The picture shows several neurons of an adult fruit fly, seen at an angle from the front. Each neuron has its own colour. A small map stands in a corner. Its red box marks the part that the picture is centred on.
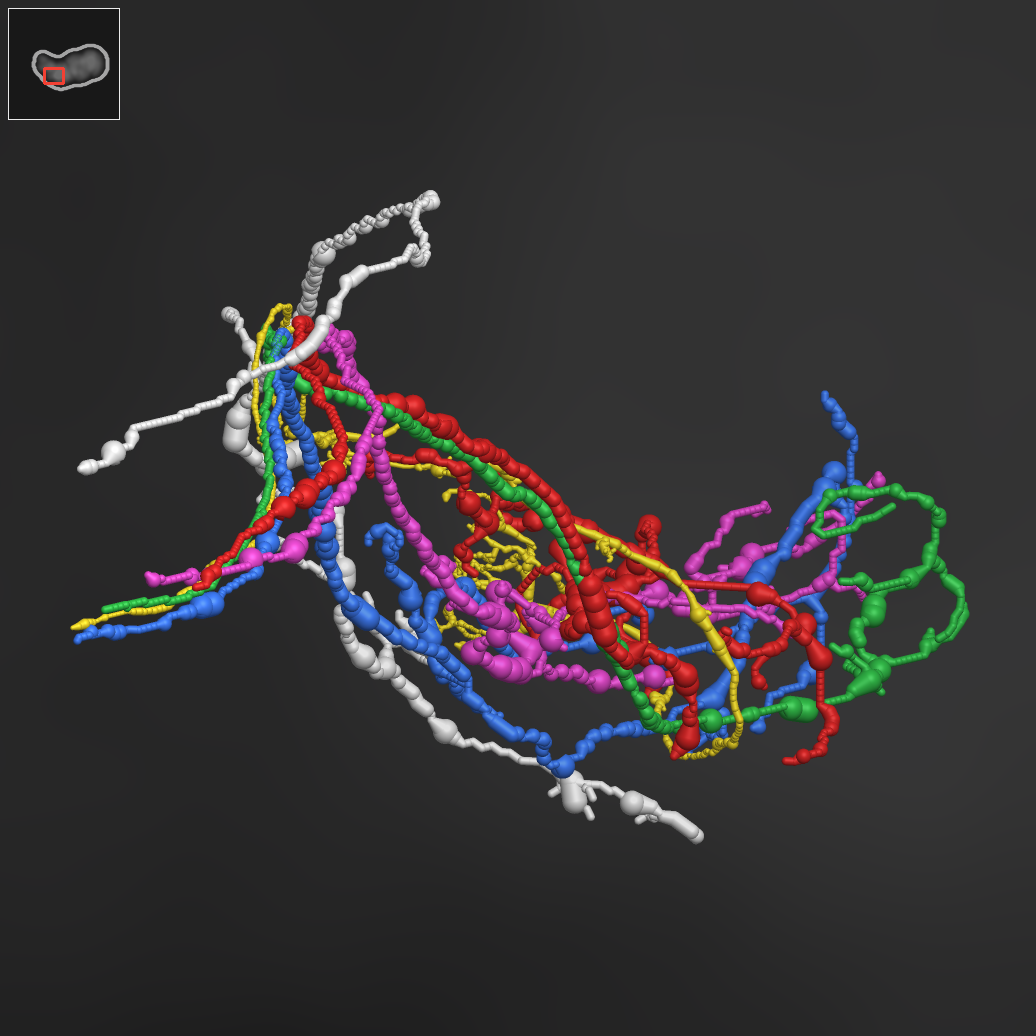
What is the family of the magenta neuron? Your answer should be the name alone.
class gustatory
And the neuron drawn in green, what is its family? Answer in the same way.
class gustatory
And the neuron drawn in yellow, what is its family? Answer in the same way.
class mechanosensory tactile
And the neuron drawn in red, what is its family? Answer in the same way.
class mechanosensory tactile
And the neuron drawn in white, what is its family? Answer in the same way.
class mechanosensory tactile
